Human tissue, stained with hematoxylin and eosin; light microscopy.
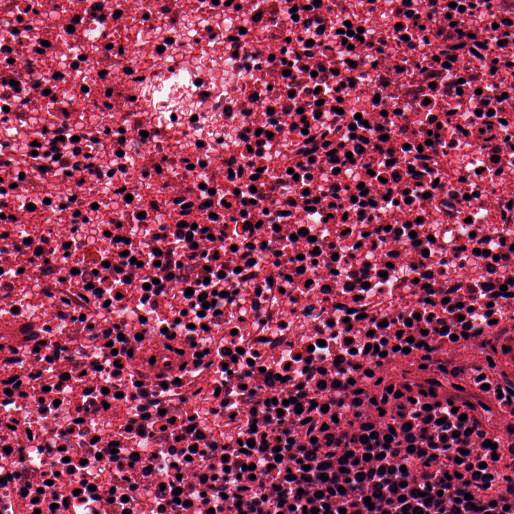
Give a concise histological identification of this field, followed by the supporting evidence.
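This field mainly shows red pulp of the spleen. The first point to check is colour, and the staining is strongly red throughout the field.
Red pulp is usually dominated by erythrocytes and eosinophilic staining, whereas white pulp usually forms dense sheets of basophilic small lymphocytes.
Next comes arrangement: the cells form diffuse solid sheets that fill the whole field. Then the cells themselves: many in the upper half have clear to pale, finely vacuolated cytoplasm with distinct cell borders. Last, wispy pink fibrillary strands run between the cells in the lower right part.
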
